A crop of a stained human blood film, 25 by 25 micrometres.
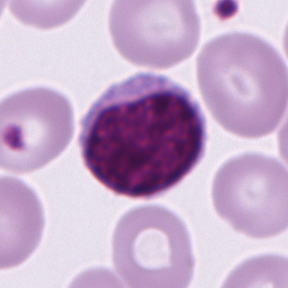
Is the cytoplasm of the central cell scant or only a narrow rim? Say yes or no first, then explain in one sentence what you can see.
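Yes. The cytoplasm forms a thin crescent mainly above the nucleus.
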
